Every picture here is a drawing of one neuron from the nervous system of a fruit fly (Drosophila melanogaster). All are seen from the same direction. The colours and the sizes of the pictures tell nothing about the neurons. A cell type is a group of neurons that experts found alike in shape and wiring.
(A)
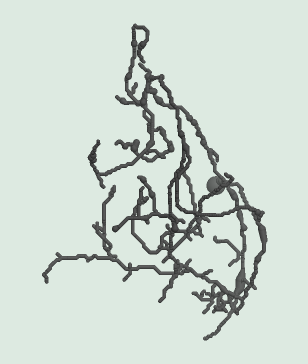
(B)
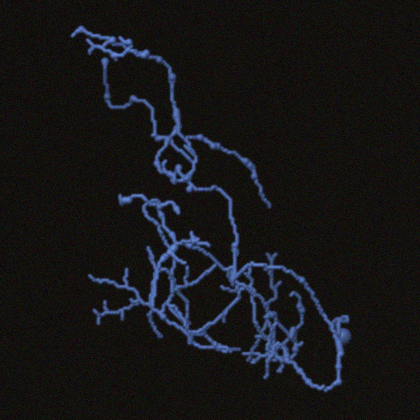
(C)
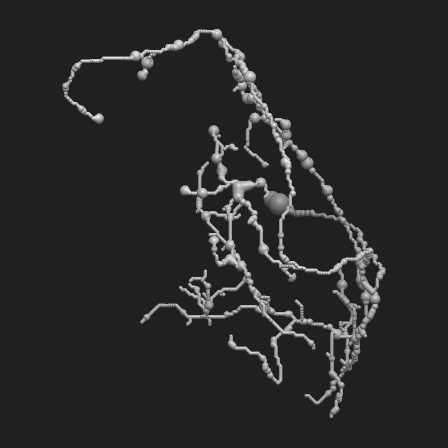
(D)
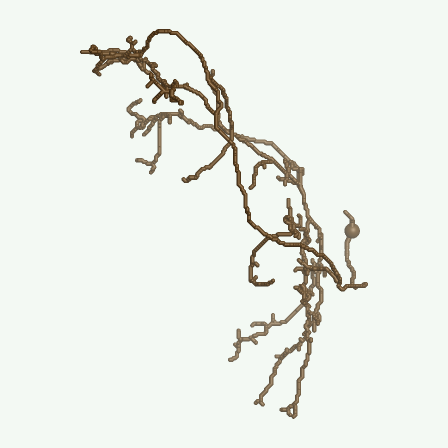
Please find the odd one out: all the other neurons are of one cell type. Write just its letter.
D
